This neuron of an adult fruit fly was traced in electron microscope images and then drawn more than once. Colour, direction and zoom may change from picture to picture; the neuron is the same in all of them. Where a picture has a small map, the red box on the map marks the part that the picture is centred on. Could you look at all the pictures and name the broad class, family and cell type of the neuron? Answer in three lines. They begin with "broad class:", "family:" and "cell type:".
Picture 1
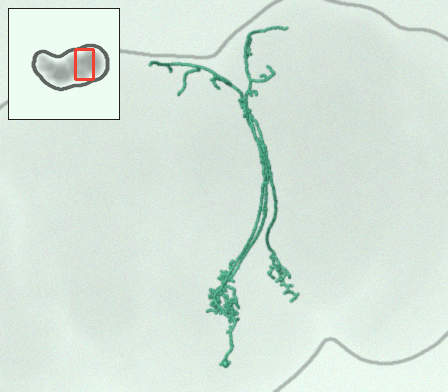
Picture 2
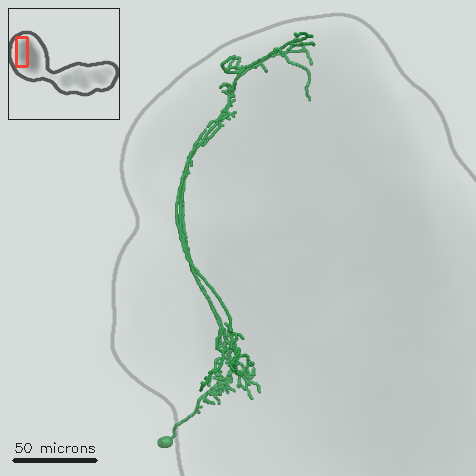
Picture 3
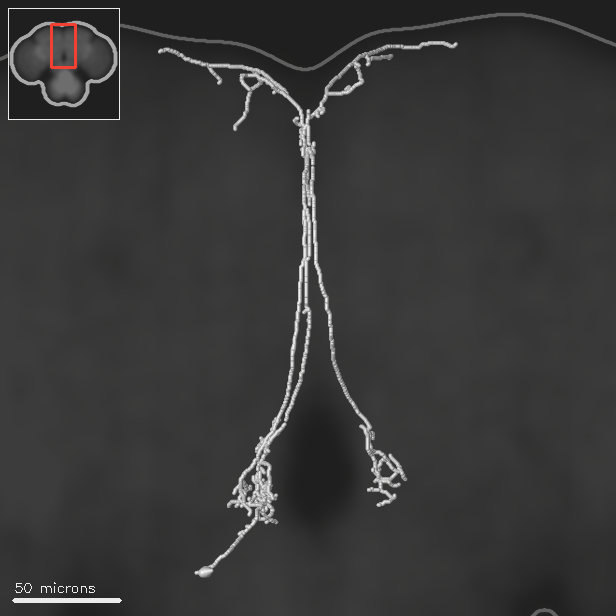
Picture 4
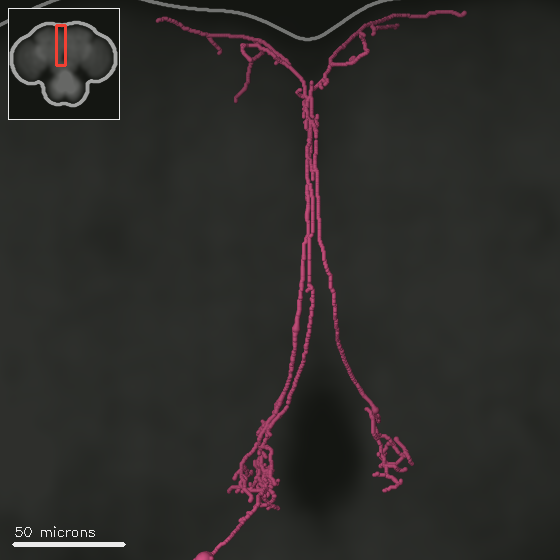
broad class: central-brain intrinsic neuron
family: hemilineage FLAa3
cell type: SMP740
